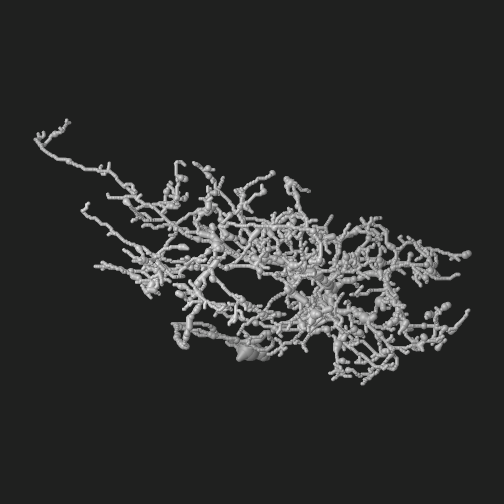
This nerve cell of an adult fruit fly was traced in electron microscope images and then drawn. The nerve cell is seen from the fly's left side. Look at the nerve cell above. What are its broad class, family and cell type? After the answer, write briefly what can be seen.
It is a nerve-cord intrinsic neuron. The family is hemilineage 13B. It is of cell type IN13B009. More than a hundred branch ends can be seen. In this view it is wider than it is tall.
